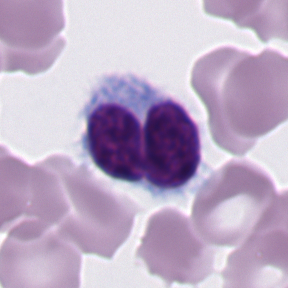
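Hairy cell with two nuclear lobes separated by a narrow cleft running roughly vertically. The chromatin is dark purple and coarsely clumped. The cytoplasm is pale blue, its widest rim lying above the nucleus.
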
